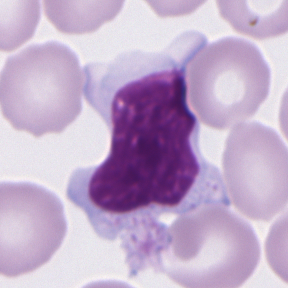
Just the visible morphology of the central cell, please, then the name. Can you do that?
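Irregular in outline, the cell bears several angular extensions of cytoplasm. A narrow tongue of cytoplasm also extends from the top of the cell towards the upper right. No nucleoli are visible in the nucleus. Fine pinkish-violet granules lie mainly in the cytoplasm beneath the nucleus. The cell is a large granular lymphocyte.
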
